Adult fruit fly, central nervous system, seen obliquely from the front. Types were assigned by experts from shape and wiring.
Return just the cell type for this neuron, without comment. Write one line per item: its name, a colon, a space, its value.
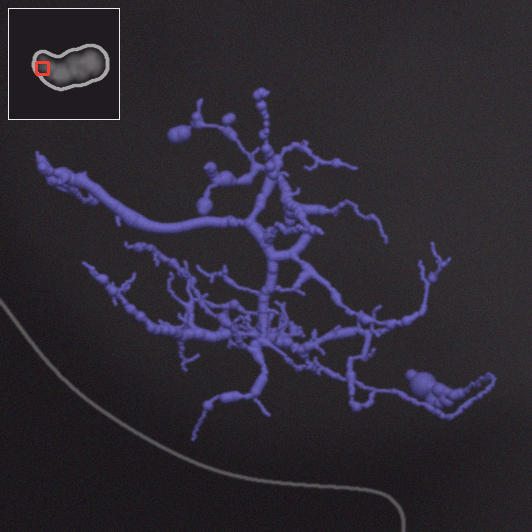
cell type: IN13B023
